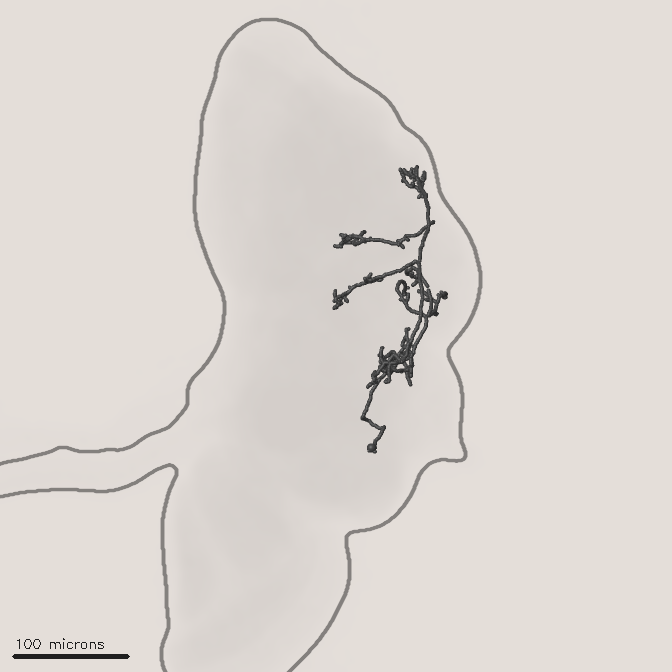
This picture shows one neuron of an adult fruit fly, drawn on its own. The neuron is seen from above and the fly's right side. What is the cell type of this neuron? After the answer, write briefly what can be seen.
The cell type is SMP039. It is a central-brain intrinsic neuron. It lies in the brain. By the scale bar it is about 250 microns tall in this view.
